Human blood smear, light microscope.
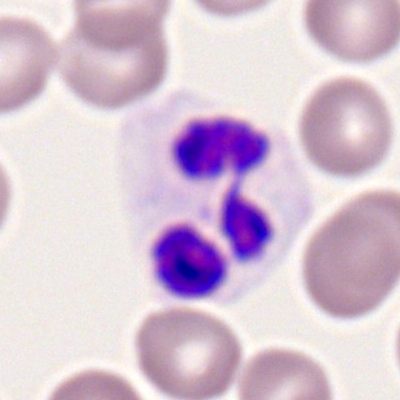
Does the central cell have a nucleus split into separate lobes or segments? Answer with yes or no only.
Yes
